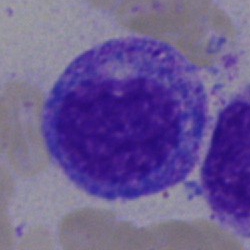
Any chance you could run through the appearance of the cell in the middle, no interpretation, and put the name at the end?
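Round, smooth outline. The nucleus sits toward the lower part of the cell, so a wider band of cytoplasm lies above it. That cytoplasm is deep blue, with a paler area just above the nucleus. This is a promyelocyte.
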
